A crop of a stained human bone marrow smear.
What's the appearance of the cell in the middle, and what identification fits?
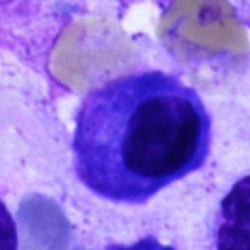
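In this example the outline is roughly round, and the nucleus sits off-centre, toward the right side of the cell. Its chromatin is dark and dense. No distinct granules appear in the cytoplasm. The cell shown is a plasma cell.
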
